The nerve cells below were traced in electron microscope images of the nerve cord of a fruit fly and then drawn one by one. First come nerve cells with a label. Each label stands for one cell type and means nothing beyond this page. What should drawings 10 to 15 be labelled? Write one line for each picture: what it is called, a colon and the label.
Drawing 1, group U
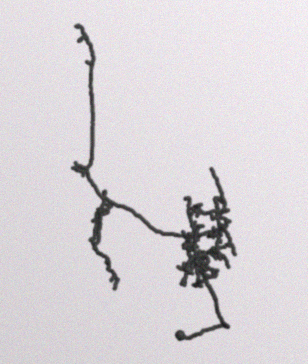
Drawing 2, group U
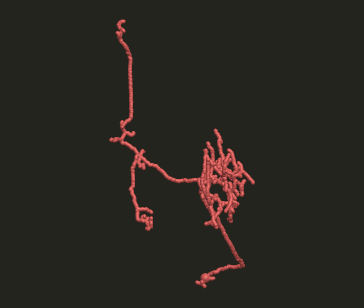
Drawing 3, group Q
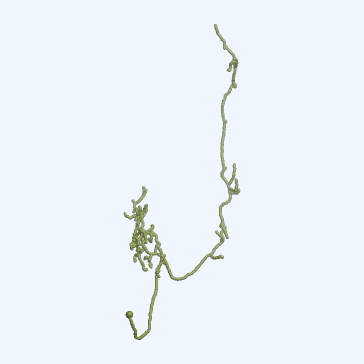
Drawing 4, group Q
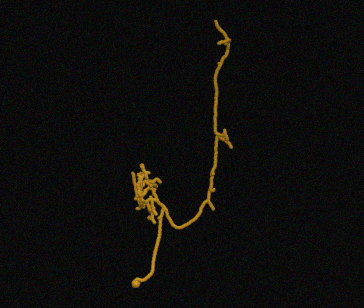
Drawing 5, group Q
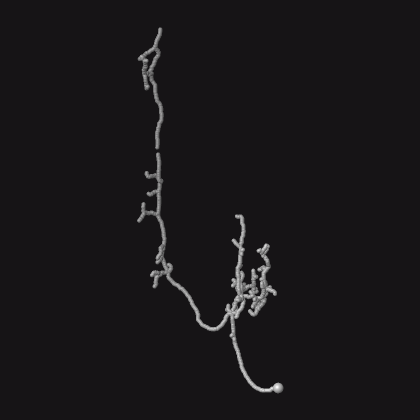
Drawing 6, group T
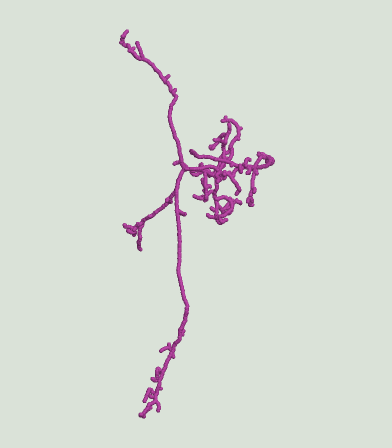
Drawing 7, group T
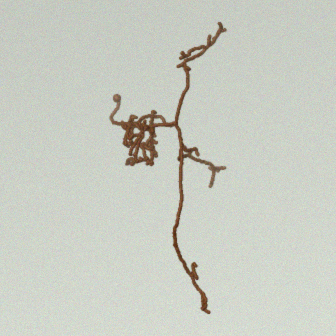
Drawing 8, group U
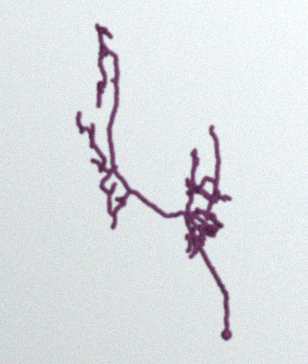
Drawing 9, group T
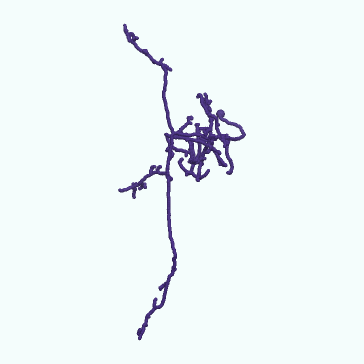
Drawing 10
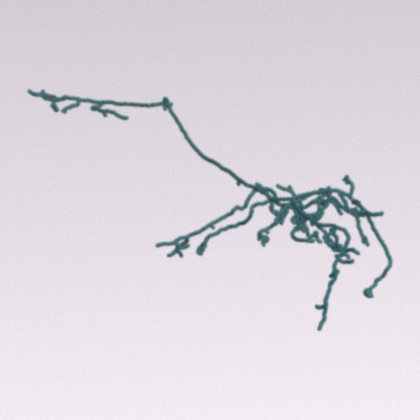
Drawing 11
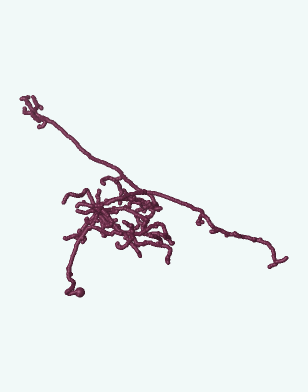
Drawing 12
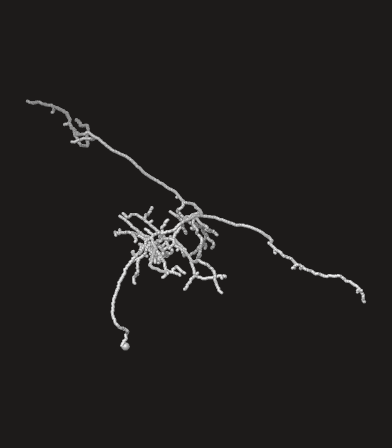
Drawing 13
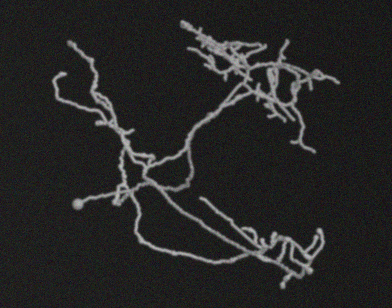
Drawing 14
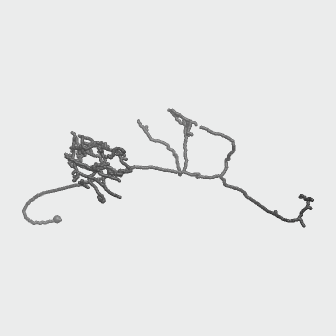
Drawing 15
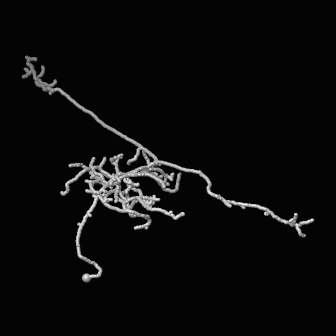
10: group T
11: group T
12: group T
13: group U
14: group U
15: group T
